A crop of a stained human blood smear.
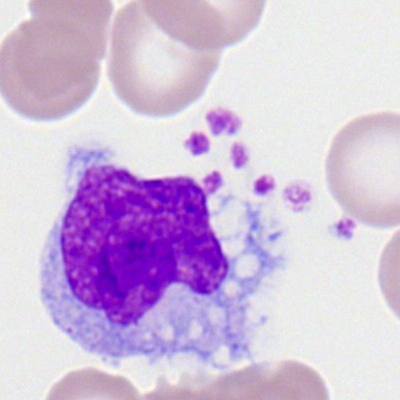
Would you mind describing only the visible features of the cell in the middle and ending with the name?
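Outline irregular, not smoothly round. Nucleus irregular and folded; indentations along lower border. Several clear vacuoles in cytoplasm right of nucleus. No coarse granules in cytoplasm. Cell: monocyte.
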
